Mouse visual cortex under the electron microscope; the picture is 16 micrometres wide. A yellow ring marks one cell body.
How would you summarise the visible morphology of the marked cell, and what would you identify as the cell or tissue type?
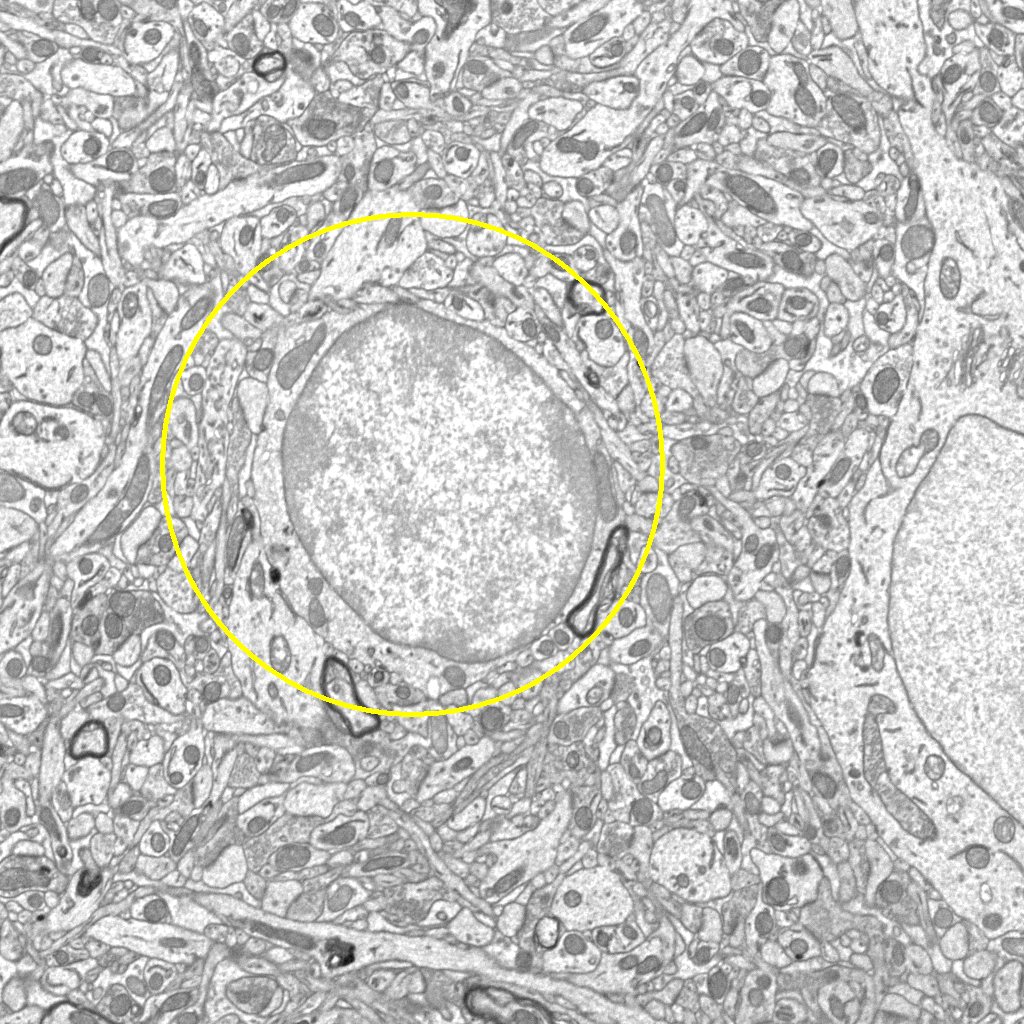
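First, the nucleus: large and oval, its whole outline inside the ring. Its envelope runs smoothly, without deep infoldings. The cytoplasm shows no stacked cisternae of rough endoplasmic reticulum. A myelinated axon lies against the cell, lower right of the nucleus. The cell is an oligodendrocyte.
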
